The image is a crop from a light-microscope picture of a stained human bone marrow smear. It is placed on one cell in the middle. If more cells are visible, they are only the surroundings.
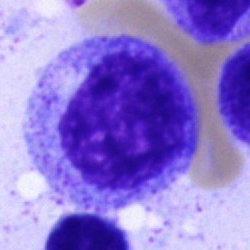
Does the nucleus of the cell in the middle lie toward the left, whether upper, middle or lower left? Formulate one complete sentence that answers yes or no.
No, its nucleus is placed toward the right side of the cell.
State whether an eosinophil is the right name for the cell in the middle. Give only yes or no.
no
